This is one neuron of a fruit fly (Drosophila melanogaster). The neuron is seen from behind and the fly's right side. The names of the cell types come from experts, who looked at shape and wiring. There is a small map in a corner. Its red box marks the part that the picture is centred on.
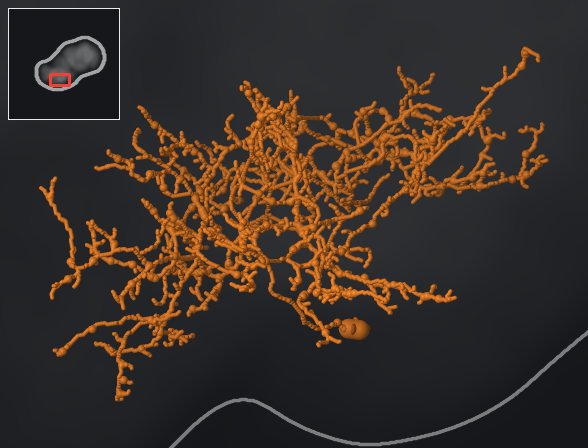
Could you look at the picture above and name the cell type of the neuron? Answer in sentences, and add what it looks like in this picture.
The cell type is IN00A031. This is a nerve-cord intrinsic neuron. The cell body is at the bottom of the picture. More than a hundred branch ends can be seen.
